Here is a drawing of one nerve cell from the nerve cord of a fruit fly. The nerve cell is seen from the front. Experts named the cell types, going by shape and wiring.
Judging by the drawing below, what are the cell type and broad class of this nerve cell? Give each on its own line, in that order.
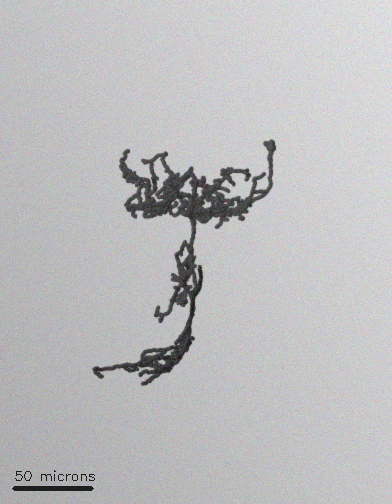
ANXXX196
ascending neuron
